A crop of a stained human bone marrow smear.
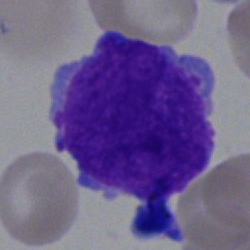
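Blast, central cell, stained bone marrow smear. Outline irregular, small blunt cytoplasmic bulges along margin. Nucleus occupies most of cell; thin cytoplasmic margin only. Cytoplasm blue at cell edges. Small dark blue pointed cytoplasmic tag projects from bottom.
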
